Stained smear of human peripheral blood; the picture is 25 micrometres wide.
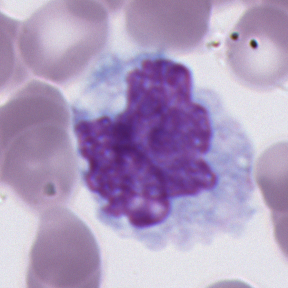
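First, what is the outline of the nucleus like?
Markedly irregular, with several folds and lobes.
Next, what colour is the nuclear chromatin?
Dark purple.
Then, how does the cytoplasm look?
Pale greyish-blue, with its rim broadest on the right side of the nucleus.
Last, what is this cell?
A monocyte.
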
